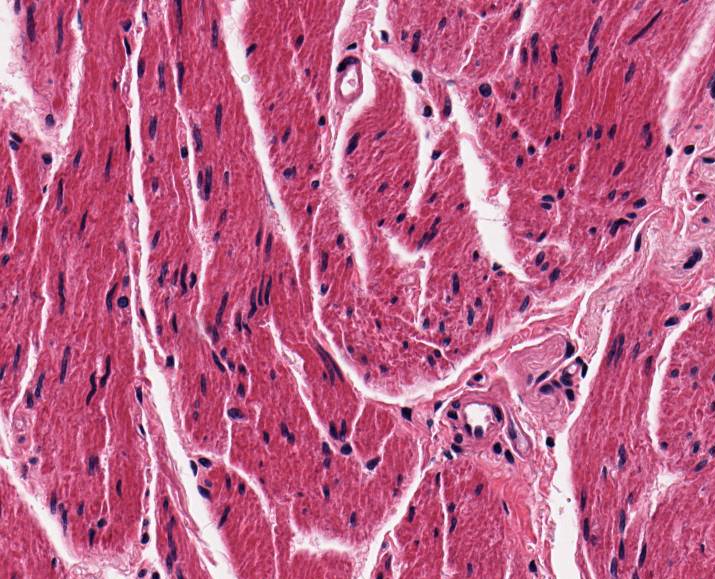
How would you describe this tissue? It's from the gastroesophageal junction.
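Bundles of pink-staining muscle fibres fill the field, only small connective tissue patches between. Left half: running roughly top to bottom, it seems. Each holds a central oval or elongated nucleus. Below-right of centre, pale connective tissue holds small blood vessels with round open lumens.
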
